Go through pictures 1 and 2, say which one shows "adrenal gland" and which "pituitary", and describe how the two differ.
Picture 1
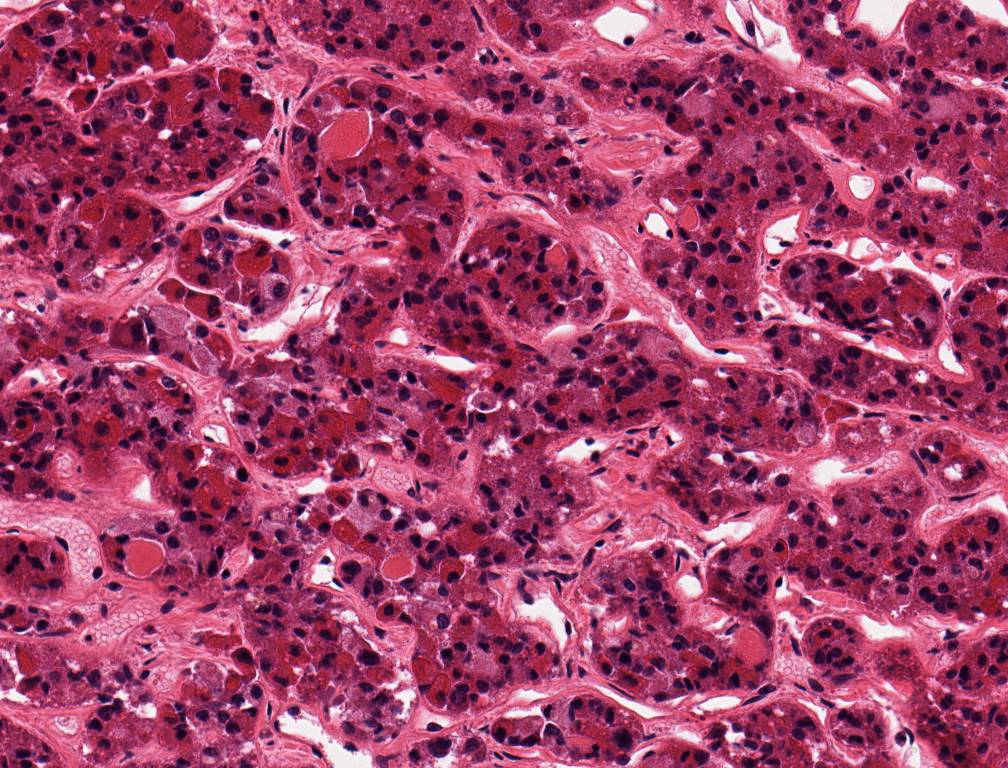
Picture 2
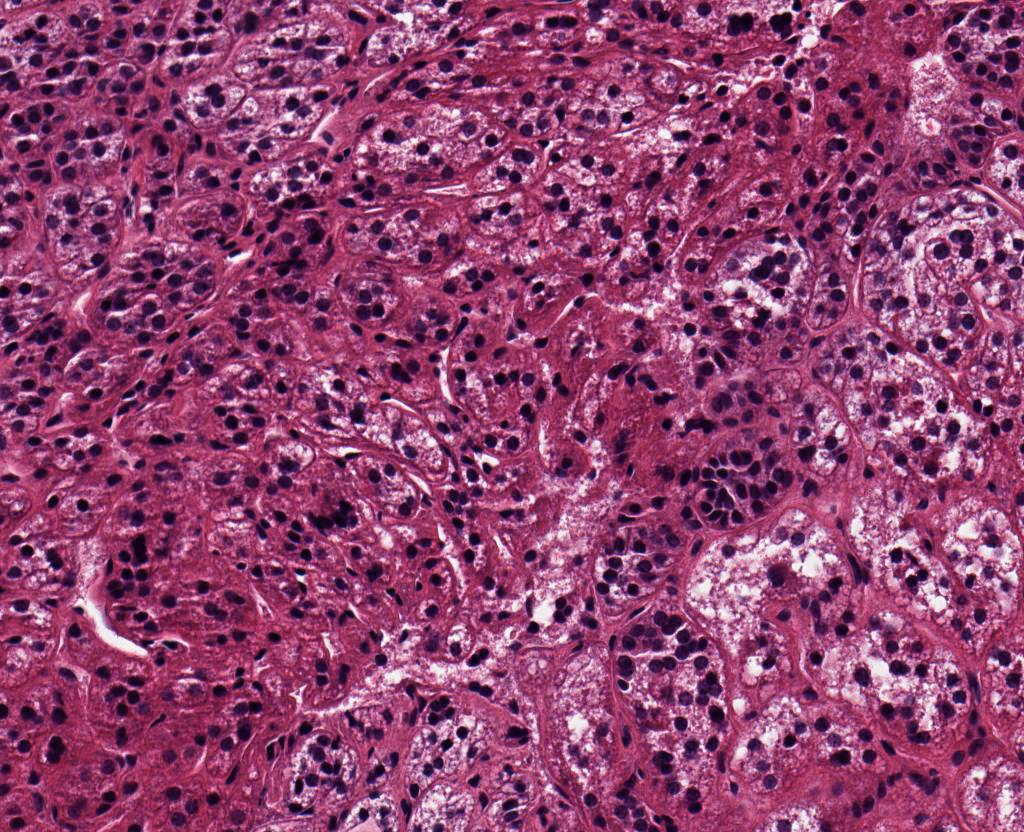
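Names first: pituitary in picture 1, adrenal gland in picture 2. Arrangement: both fields are built of cells in nests and cords with thin divisions, fibrous septa of pale pink collagen, much lighter than the cells, in the pituitary, and thin strands of pink tissue in the adrenal, where the nests are rounded and the cords short. Cytoplasm: many adrenal cells are foamy with small clear vacuoles, and the nests on the right are larger, with paler, more vacuolated cells than those on the left. Inclusions: scattered round, homogeneous pink globules sit in the pituitary nests, for instance in the upper left-centre and lower left. Nuclei: small, round and dark in both, mostly one per cell in the pituitary and little varied in size in the adrenal.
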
